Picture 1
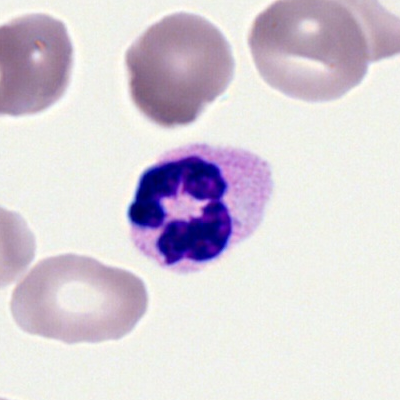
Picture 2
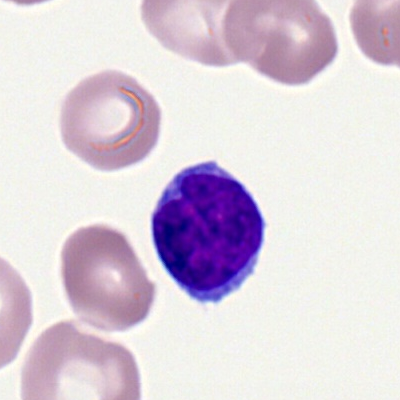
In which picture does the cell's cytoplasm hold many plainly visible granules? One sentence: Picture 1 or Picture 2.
For the cell in picture 1, the cytoplasm contains many visible granules.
